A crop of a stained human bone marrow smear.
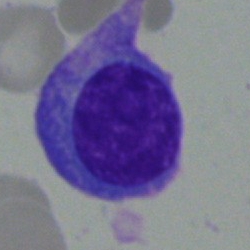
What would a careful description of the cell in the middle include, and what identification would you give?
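Outline first: a single tapering tail of cytoplasm projects upward from the top of the cell. Colour: deep blue cytoplasm. Its rim is broad left of the nucleus, thin on the right. Granules: none distinct. Name: plasma cell.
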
